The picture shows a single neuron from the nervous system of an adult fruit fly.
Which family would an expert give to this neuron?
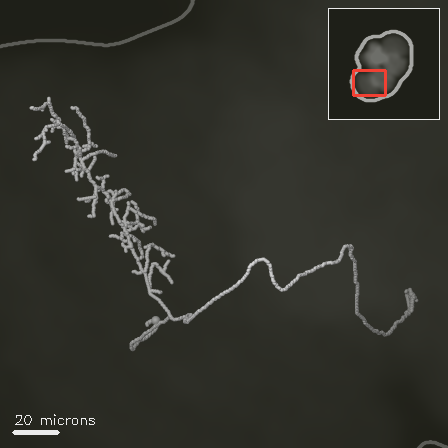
MeTu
